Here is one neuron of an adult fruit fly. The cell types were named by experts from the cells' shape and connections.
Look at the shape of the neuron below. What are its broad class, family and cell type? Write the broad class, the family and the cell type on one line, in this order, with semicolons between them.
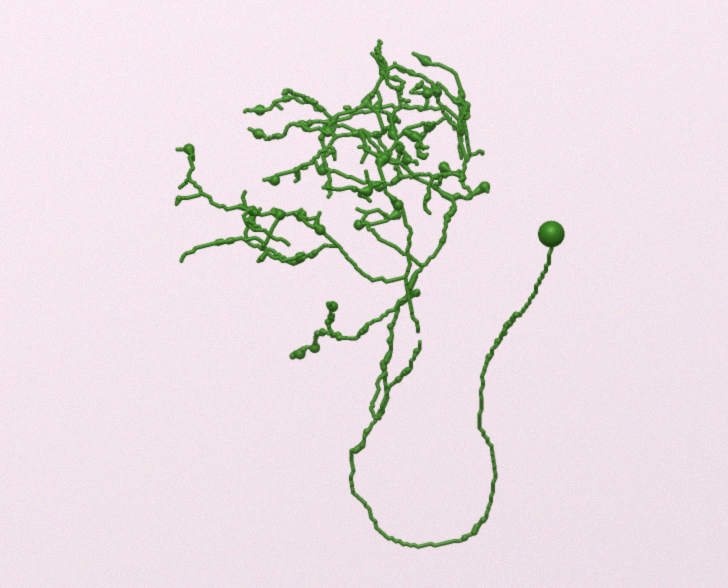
central-brain intrinsic neuron; hemilineage LHl1; CB2038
